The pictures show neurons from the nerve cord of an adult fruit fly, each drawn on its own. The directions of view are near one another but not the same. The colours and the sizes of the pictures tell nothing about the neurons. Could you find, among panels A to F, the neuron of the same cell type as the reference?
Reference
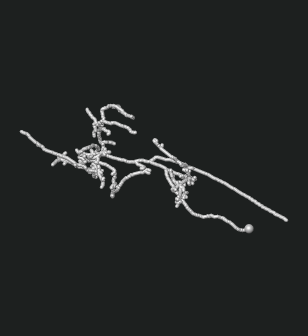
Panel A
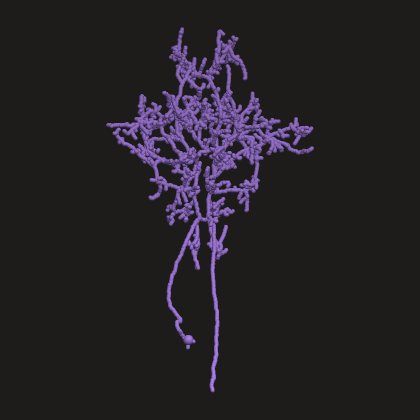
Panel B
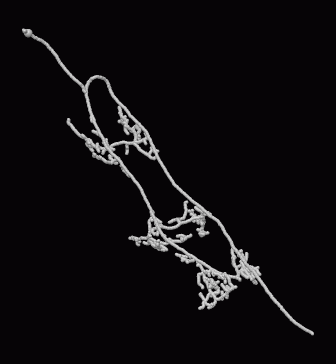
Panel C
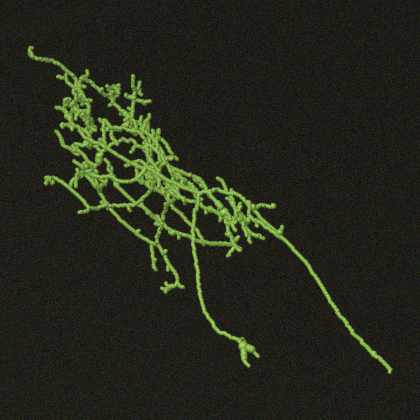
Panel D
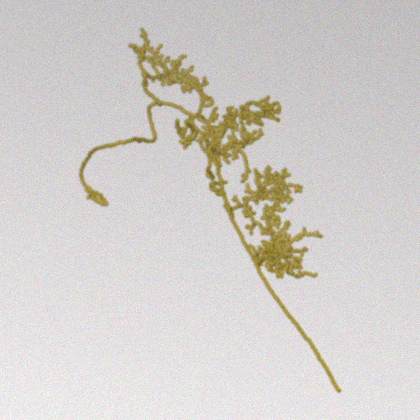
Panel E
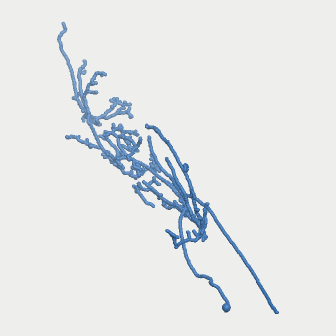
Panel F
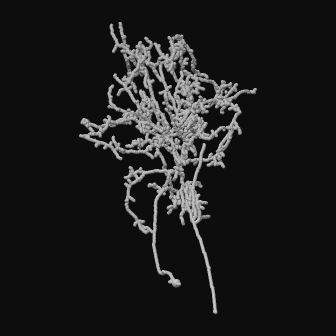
E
